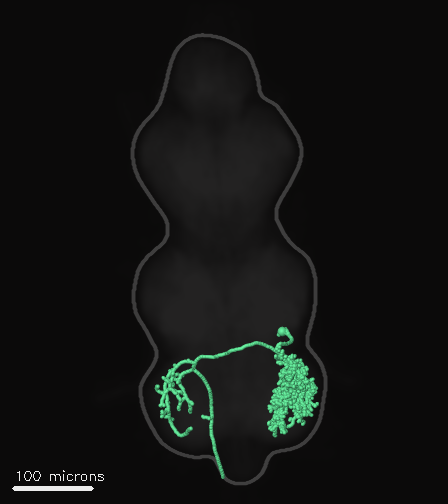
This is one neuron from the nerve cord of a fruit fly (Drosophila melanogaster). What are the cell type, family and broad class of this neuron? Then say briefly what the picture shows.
The cell type is AN19B004. Its family is hemilineage 19B. It is an ascending neuron. From left to right in the picture it spans about 200 microns. As drawn here it is about as wide as it is tall.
